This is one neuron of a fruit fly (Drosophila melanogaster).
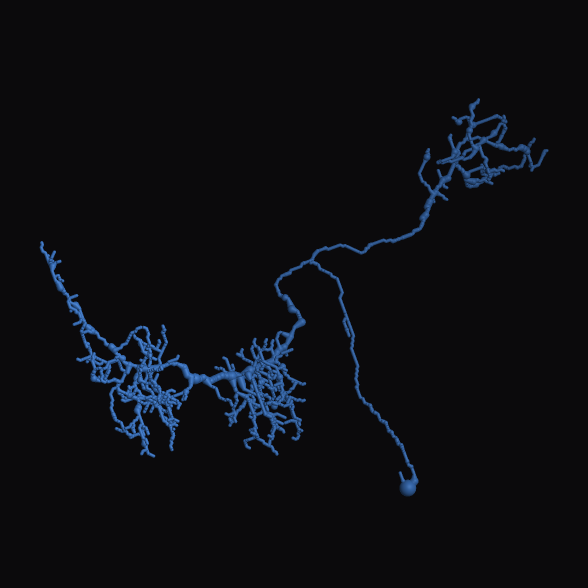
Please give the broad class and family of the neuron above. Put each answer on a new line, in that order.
visual projection neuron
hemilineage VPNd1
